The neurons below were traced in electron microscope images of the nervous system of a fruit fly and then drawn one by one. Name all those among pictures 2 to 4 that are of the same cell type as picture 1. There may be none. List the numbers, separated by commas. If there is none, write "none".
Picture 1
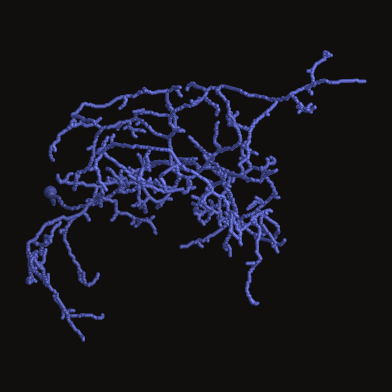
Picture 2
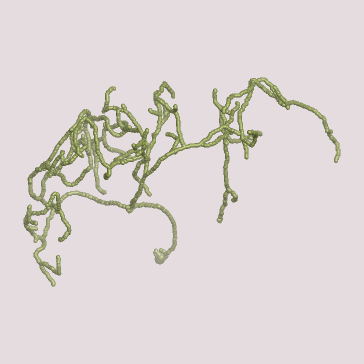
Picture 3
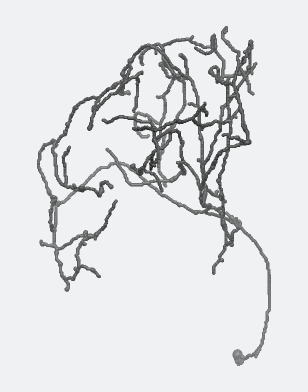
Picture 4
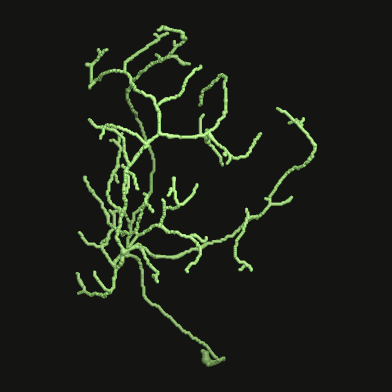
none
